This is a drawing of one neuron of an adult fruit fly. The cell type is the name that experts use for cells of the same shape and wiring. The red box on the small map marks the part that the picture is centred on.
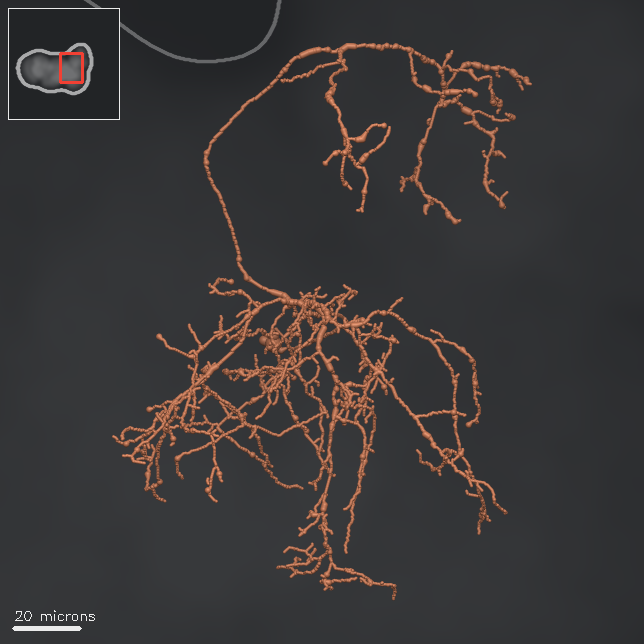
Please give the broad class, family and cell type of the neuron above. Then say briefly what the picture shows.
This is a nerve-cord intrinsic neuron. Its family is hemilineage 12A. The cell type is IN12A015. From top to bottom in the picture it spans about 170 microns. More than a hundred branch ends can be seen.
